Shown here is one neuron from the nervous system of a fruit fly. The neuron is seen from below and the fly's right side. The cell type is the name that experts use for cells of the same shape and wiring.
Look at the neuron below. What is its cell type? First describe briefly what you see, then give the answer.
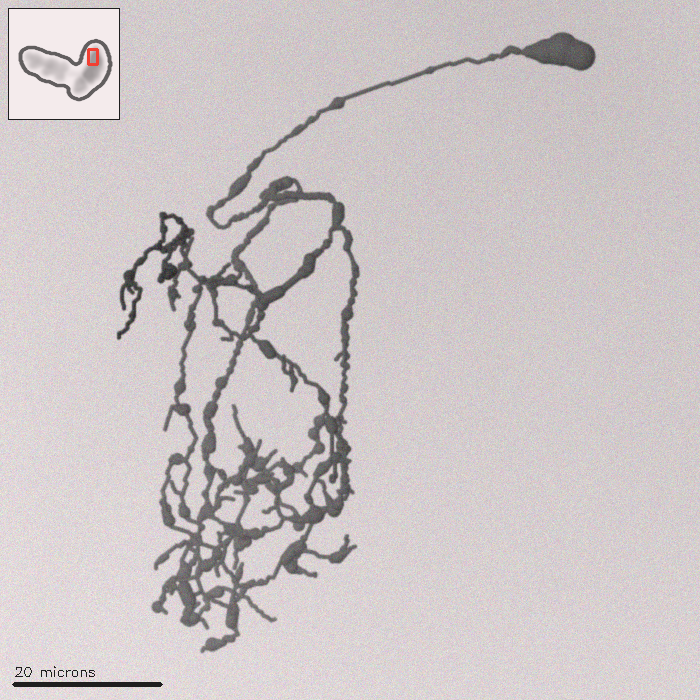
It is in the brain and does not reach the nerve cord. By the scale bar it is about 85 microns tall in this view. The picture shows dozens of branch ends. Its broad class is central-brain intrinsic neuron. Its cell type is CB1984.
